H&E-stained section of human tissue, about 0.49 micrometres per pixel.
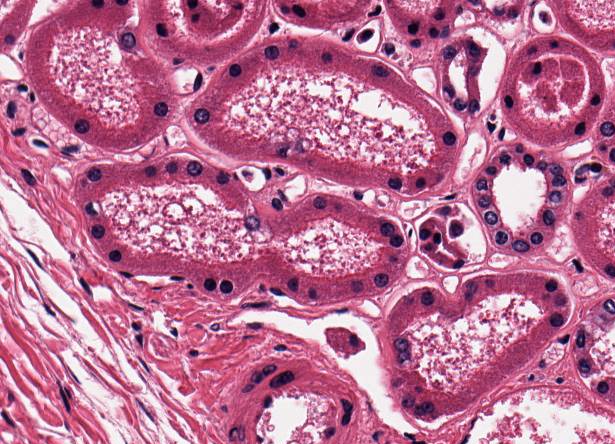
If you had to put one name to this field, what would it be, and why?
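What you're looking at is the cortical labyrinth of the kidney. Notice that the closely packed tubules are cut both across and obliquely, rather than all in one orientation.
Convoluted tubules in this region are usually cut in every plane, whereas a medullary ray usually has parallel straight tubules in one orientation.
The large tubules have a single layer of deeply eosinophilic cells with round dark basal nuclei, and pale pink, finely granular, vacuolated material fills their lumens.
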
